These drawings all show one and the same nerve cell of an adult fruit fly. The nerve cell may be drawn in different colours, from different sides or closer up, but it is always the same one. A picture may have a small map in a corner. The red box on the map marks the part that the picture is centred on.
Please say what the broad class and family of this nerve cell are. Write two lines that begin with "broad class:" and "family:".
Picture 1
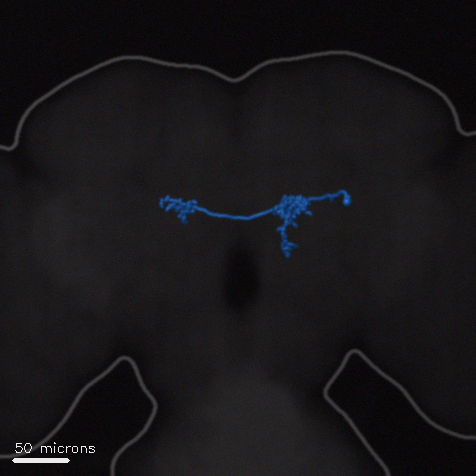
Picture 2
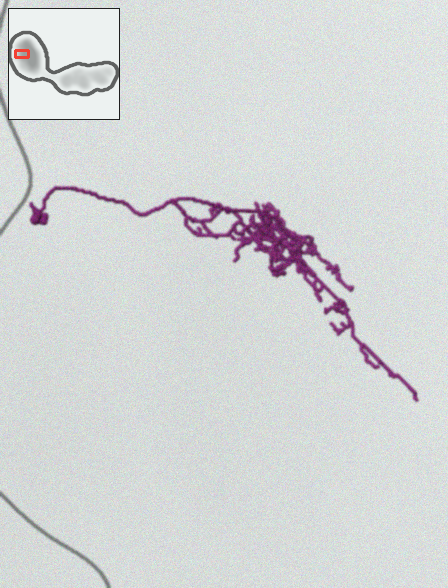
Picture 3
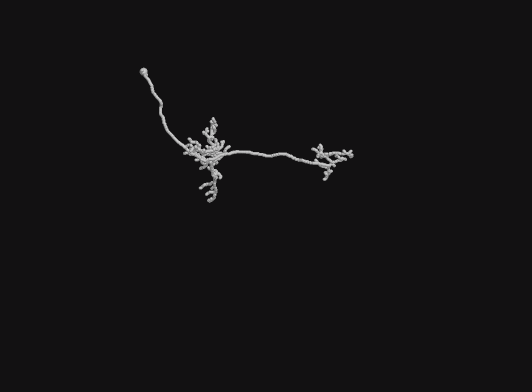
broad class: central-brain intrinsic neuron
family: hemilineage AOTUv3_ventral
